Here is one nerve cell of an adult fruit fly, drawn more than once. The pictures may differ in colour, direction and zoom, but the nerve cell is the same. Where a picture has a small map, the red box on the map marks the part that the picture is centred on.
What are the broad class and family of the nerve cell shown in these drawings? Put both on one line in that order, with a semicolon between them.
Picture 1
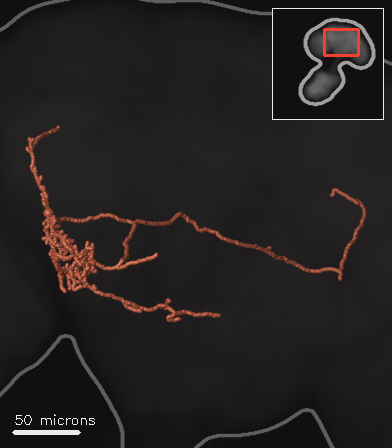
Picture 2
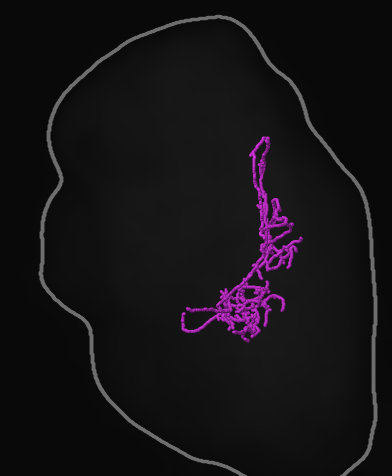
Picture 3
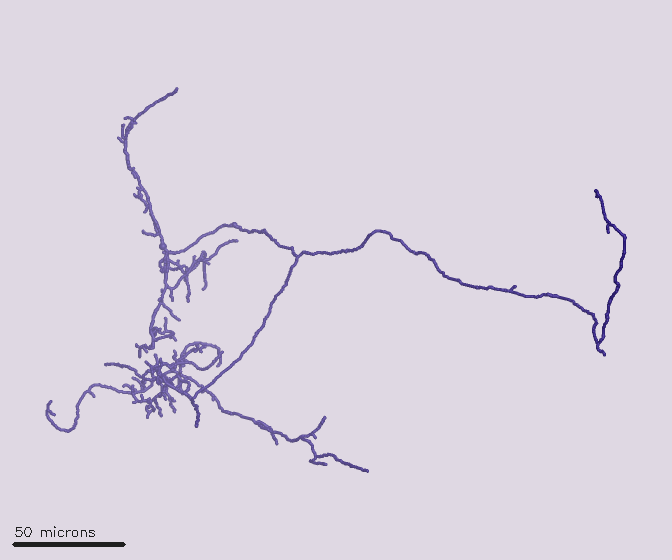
central-brain intrinsic neuron; hemilineage LALv1_ventral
